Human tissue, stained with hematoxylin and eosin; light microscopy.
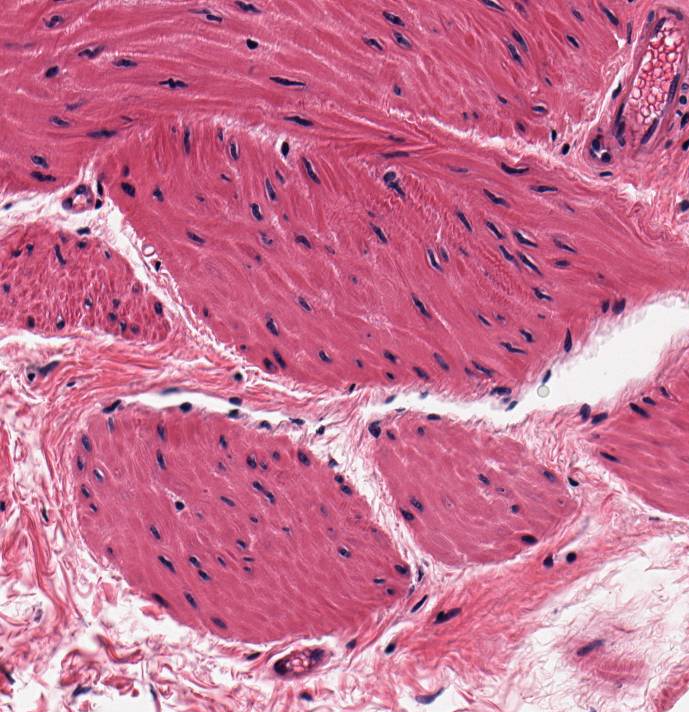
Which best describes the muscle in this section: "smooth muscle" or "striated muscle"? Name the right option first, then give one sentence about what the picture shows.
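Smooth muscle. Each smooth muscle cell has a single elongated, cigar-shaped nucleus lying centrally within the cell.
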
